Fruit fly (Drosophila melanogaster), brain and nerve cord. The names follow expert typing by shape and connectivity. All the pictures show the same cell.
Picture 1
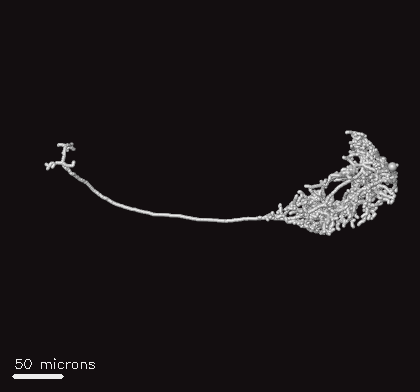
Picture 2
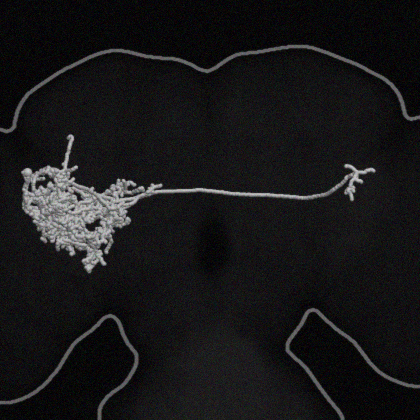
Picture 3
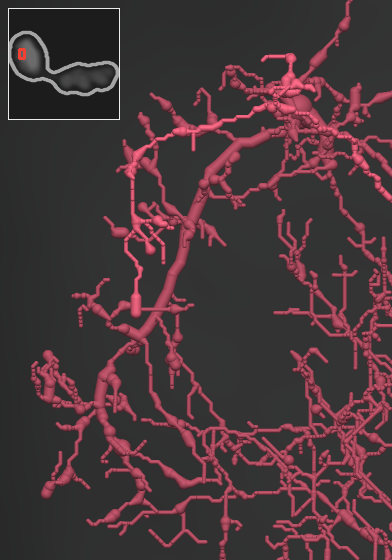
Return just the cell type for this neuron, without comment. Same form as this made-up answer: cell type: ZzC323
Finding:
cell type: AVLP430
